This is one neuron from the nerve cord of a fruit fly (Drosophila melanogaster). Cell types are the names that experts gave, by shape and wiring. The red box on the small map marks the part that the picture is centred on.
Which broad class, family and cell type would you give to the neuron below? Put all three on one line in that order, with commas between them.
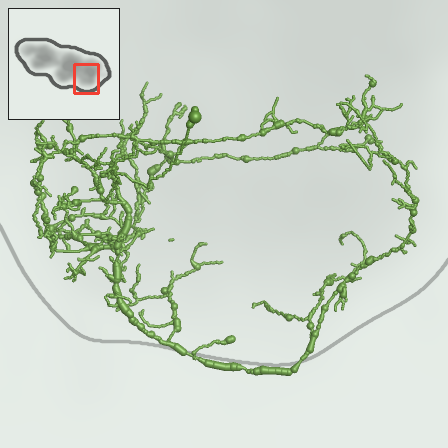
nerve-cord intrinsic neuron, hemilineage 04B, IN04B111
